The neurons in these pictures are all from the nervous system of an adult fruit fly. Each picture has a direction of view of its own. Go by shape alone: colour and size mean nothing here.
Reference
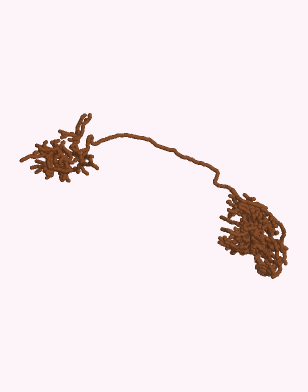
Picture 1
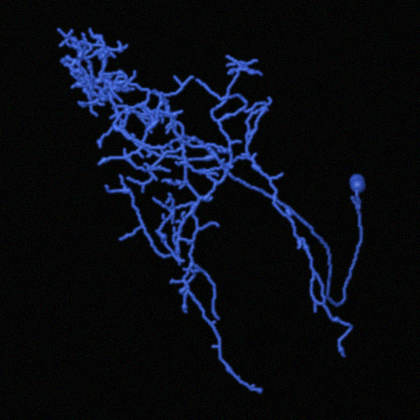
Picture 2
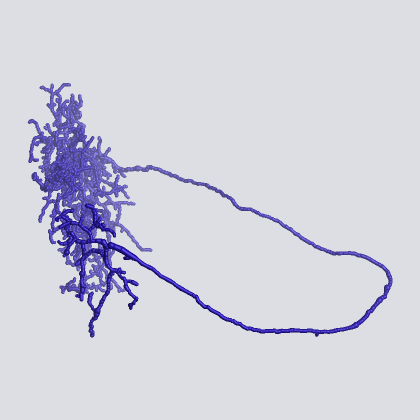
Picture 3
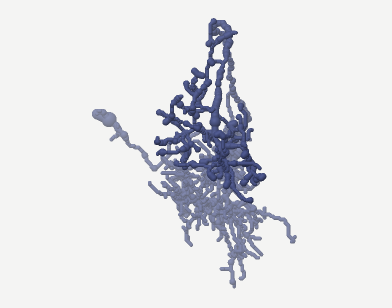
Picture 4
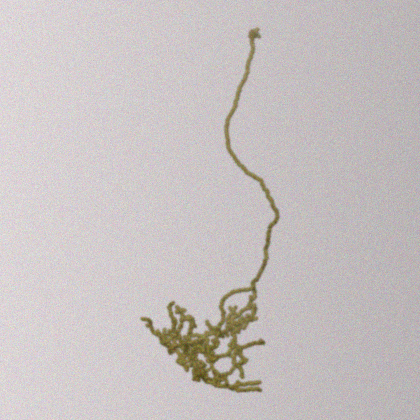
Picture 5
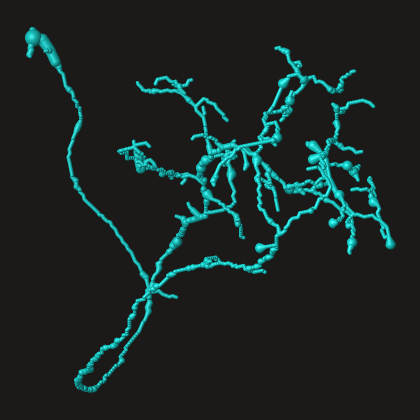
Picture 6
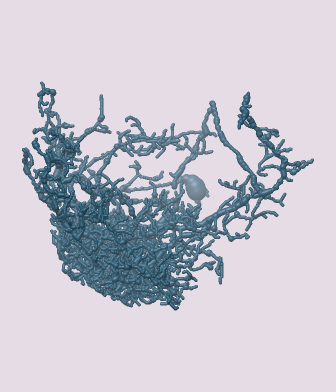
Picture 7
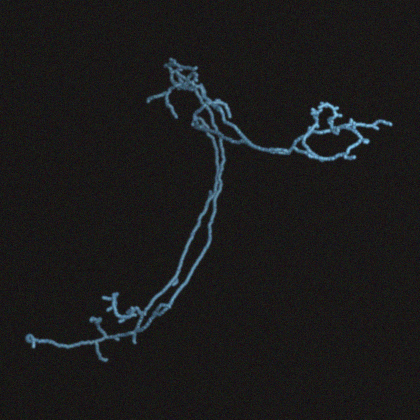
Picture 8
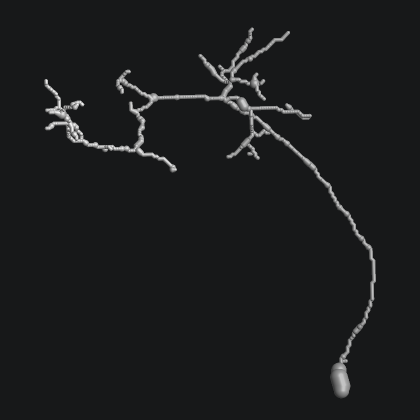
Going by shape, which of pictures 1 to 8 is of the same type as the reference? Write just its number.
3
